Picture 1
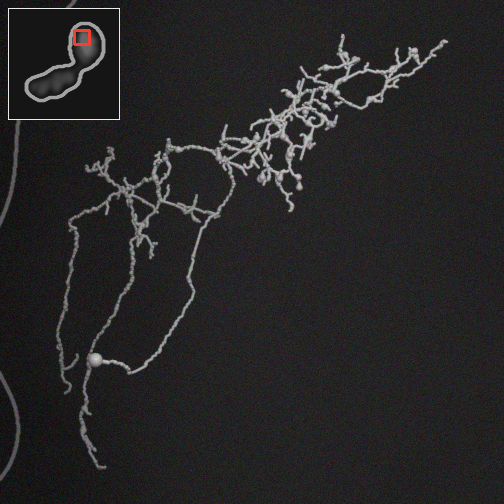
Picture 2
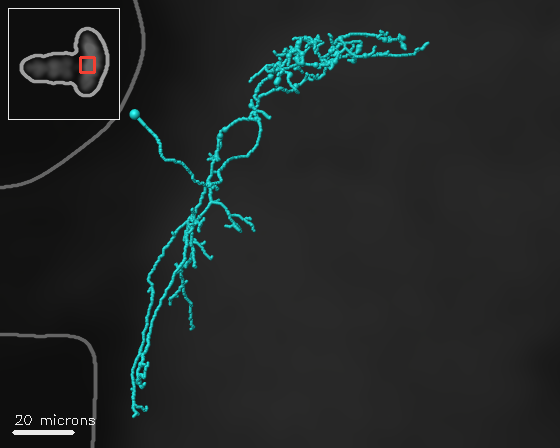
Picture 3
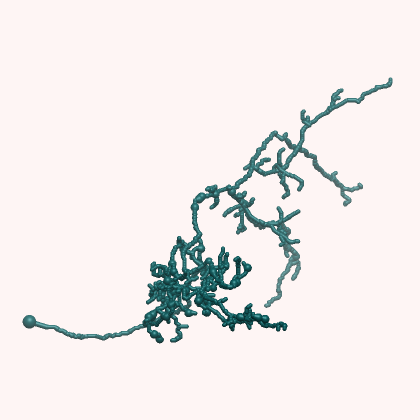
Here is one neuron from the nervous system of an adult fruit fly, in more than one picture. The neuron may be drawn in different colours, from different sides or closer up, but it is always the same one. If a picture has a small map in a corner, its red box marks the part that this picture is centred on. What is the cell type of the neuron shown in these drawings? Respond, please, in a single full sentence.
Among cell types, the one for this neuron is SMP416.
